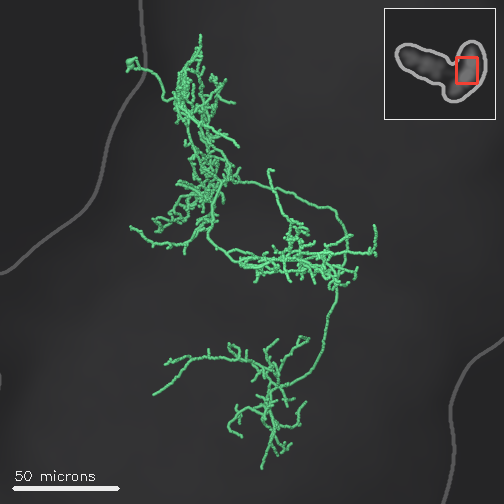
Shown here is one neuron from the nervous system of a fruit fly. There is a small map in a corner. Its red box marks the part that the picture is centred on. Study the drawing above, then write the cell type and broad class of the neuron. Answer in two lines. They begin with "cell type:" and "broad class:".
cell type: VES078
broad class: central-brain intrinsic neuron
